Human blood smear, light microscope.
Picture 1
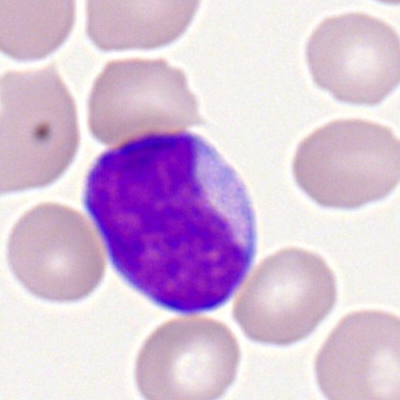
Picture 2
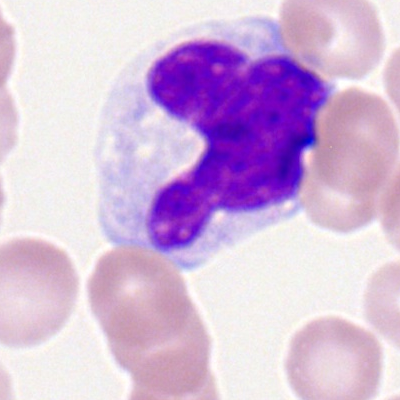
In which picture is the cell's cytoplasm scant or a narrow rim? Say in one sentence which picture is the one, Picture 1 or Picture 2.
Scant cytoplasm is found in the cell of picture 1.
